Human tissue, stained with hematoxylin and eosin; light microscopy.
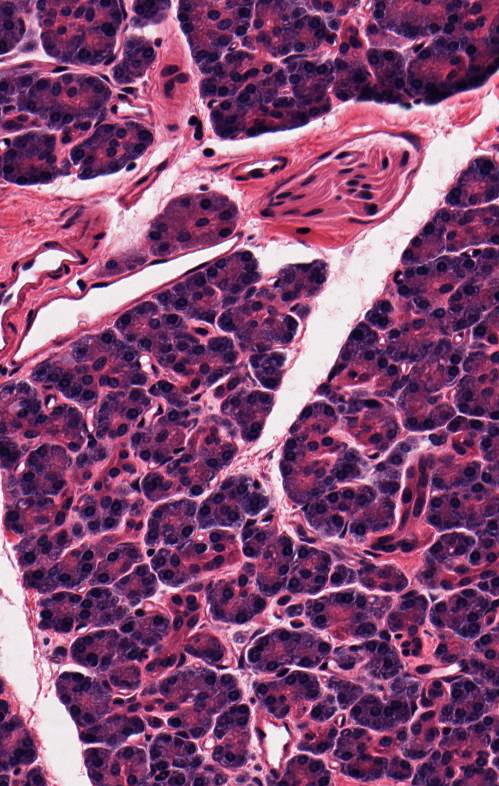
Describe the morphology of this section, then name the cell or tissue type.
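Lobules of closely packed acini, separated by thin pink fibrous septa, fill the field. Each acinar cell has a round, dark nucleus placed toward its base. The cytoplasm is deep purple basally and pinker toward the centre of each acinus. Within the septum at top centre runs a small bundle of wavy pink fibres with elongated nuclei. This is pancreas.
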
